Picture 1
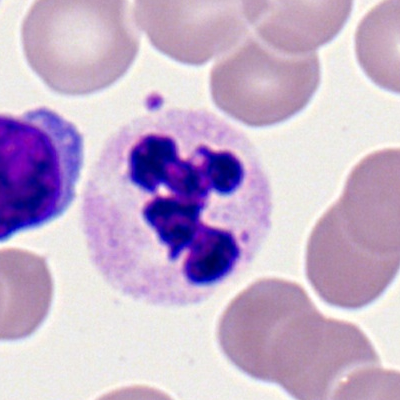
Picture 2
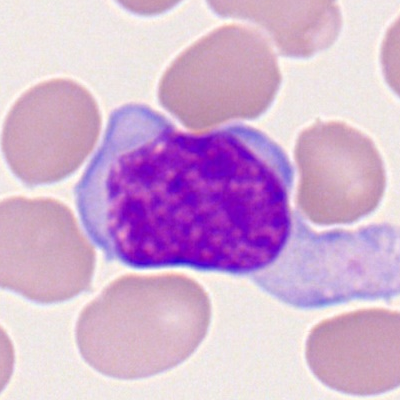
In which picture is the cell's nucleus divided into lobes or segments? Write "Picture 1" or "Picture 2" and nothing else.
Picture 1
